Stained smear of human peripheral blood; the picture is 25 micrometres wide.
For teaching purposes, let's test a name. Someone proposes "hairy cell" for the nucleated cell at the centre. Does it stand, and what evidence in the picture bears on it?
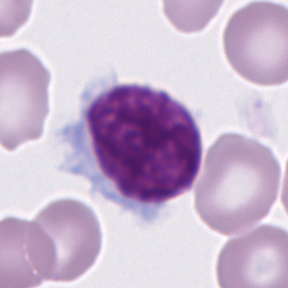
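The cell measures about 12 micrometres across, and its nucleus, a single roundish-oval mass without lobes, fills about 70% of the cell's area. The chromatin is dark purple and coarsely clumped, with paler patches between the clumps. The pale blue cytoplasm lies mostly on the left side of the nucleus, with very little on the right, and contains no vacuoles. On the left, the cytoplasmic edge is ragged and bears fine hair-like projections.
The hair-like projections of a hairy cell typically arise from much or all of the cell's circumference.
In this cell they are seen along the left edge, a narrower spread than is typical.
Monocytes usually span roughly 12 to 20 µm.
A width of about 12 micrometres lies at the lower end of that range, so size does not argue against a monocyte.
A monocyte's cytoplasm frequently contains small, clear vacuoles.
The lack of vacuoles here weighs somewhat against a monocyte. The cell is a hairy cell.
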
